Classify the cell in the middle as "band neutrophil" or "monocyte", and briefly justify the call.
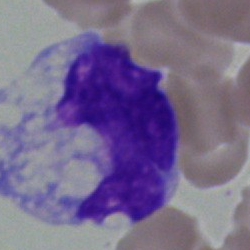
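Monocyte, not band neutrophil. Nucleus off-centre toward the right, outline irregular and uneven. Cytoplasm pale greyish-blue, holding many clear vacuoles that give it a lacy look.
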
